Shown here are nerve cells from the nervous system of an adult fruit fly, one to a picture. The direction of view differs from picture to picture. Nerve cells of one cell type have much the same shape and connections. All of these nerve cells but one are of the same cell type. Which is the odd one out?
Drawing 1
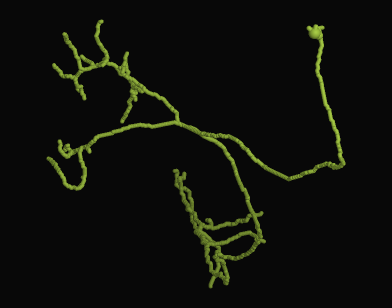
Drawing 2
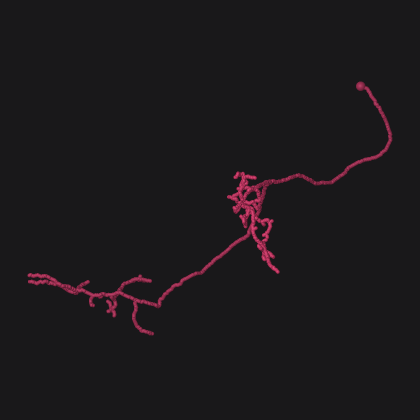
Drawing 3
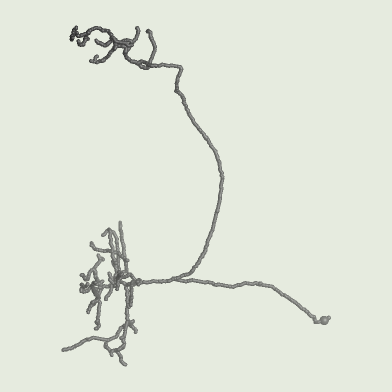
2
